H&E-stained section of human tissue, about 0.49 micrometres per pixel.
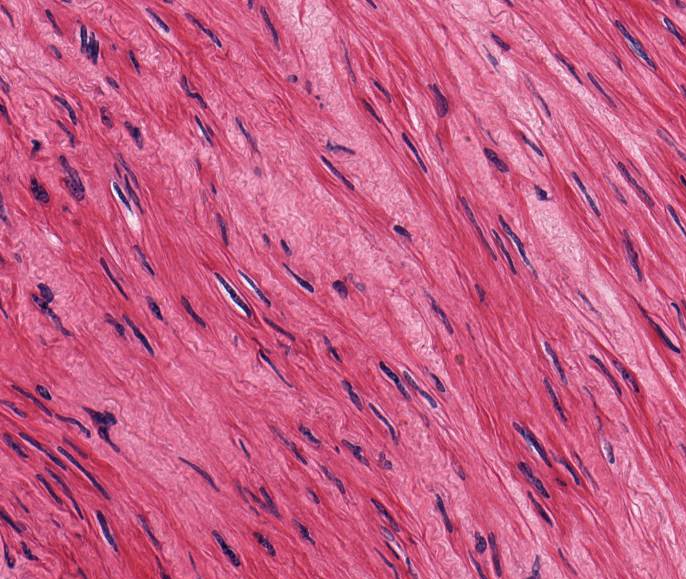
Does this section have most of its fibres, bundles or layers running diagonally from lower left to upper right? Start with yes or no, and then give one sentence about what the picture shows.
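No. Spindle cells lie in parallel streaming fascicles that fill the whole field and run diagonally from upper left to lower right.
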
